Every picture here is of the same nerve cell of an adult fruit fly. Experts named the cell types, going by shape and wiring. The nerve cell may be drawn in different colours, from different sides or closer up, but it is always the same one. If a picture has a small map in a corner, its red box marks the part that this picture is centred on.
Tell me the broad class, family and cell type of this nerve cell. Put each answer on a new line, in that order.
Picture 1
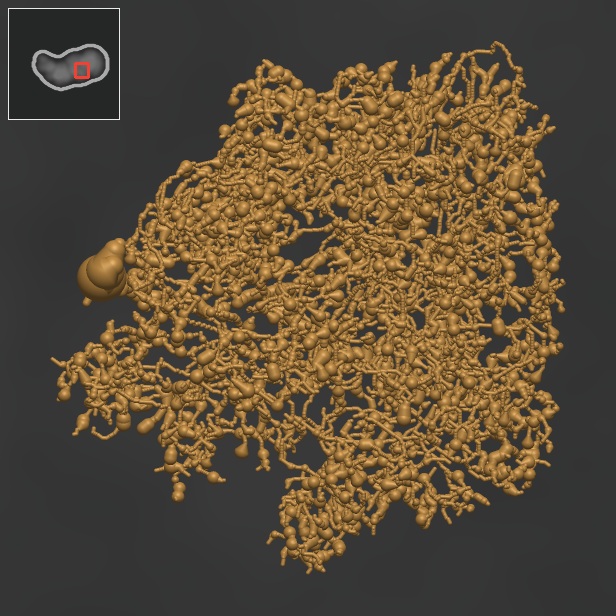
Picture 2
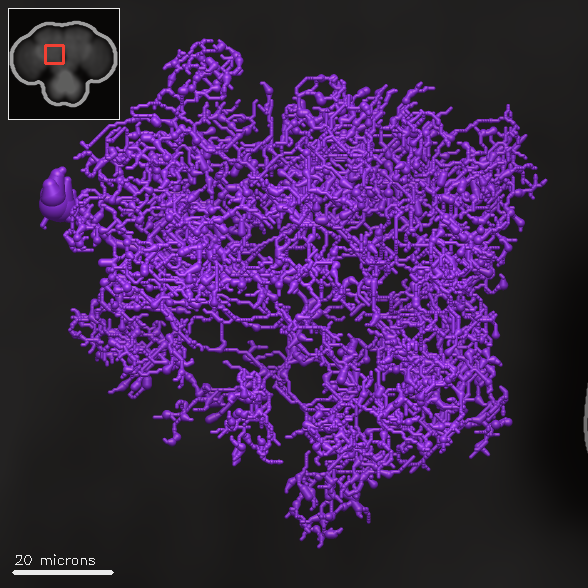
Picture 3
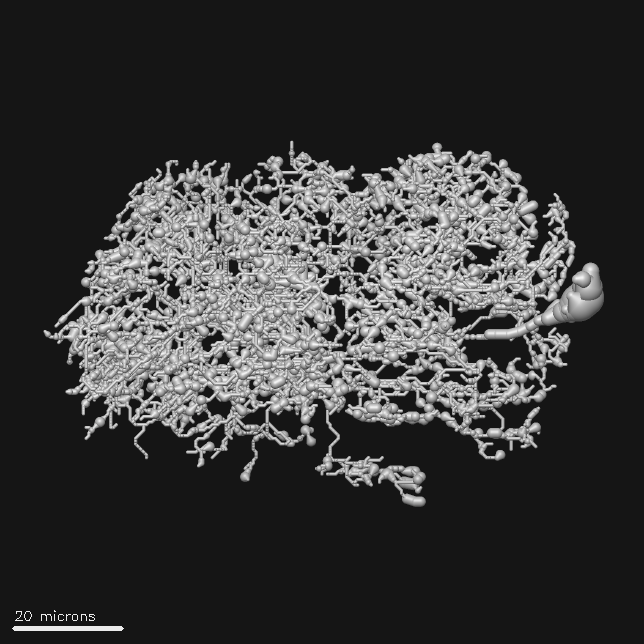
central-brain intrinsic neuron
hemilineage ALl1_dorsal
lLN2T_c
